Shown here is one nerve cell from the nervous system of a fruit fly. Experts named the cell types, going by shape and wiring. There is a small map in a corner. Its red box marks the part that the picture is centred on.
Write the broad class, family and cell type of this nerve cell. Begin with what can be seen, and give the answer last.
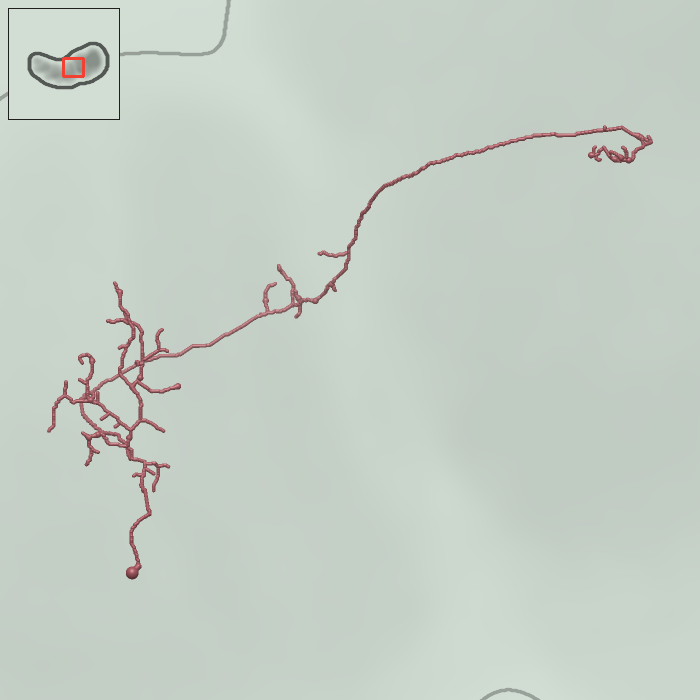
The cell body is at the lower left of the picture. Dozens of branch ends can be seen. Its broad class is visual projection neuron. The family is MeTu. Its cell type is MeTu4e.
